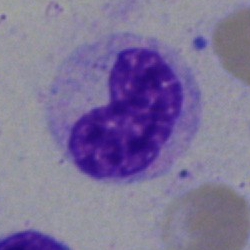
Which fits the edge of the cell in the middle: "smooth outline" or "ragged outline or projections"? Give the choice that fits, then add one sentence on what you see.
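Smooth outline. The cell has a round, smooth outline.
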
